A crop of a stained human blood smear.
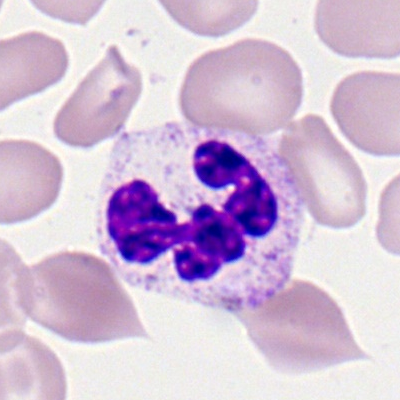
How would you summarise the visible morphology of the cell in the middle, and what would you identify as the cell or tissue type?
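First, the chromatin: dark purple and coarsely clumped, with no nucleoli visible. Next, the cytoplasm: fine lilac granules are scattered all through it, and no vacuoles are seen. Last, the cell is a segmented neutrophil.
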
